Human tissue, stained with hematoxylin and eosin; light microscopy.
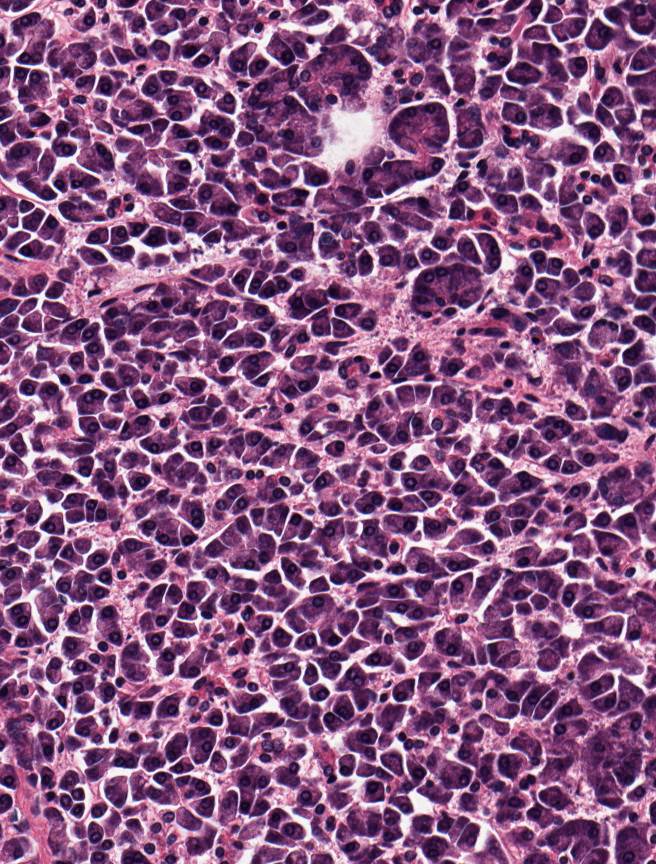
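Pancreas, H&E section. Closely packed cells in solid sheets and small nests throughout. Moderate to abundant granular cytoplasm, deep purple. Most nuclei round, with a single conspicuous nucleolus; fairly uniform in size between cells.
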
